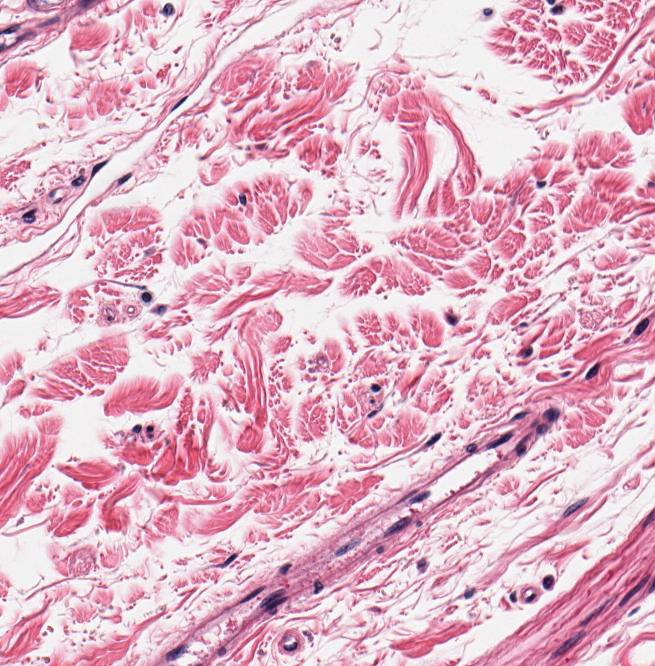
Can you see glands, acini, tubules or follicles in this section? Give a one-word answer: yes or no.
No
